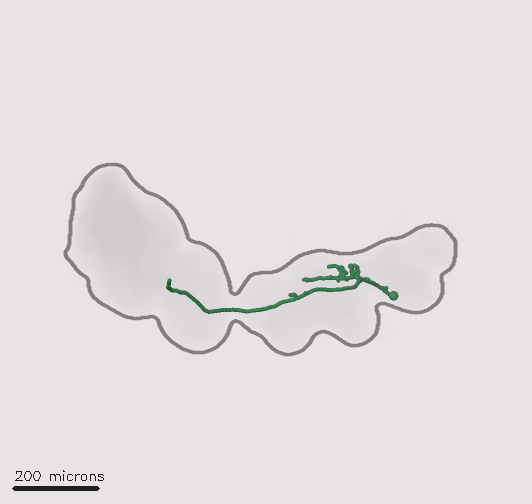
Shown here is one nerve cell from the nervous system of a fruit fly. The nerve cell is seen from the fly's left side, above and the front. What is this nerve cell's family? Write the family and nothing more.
hemilineage 07B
